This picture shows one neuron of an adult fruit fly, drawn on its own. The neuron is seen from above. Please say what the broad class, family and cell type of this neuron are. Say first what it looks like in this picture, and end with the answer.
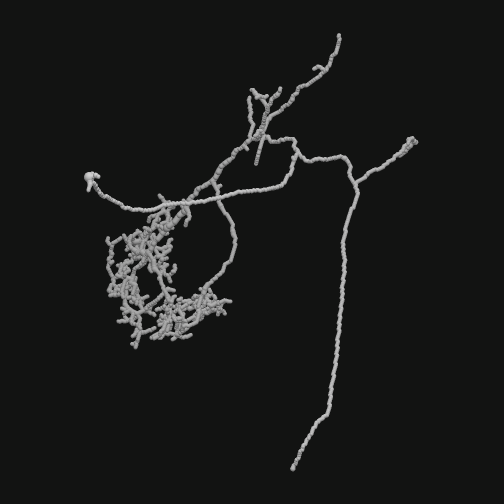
The picture shows dozens of branch ends. In this view it is taller than it is wide. This is a nerve-cord intrinsic neuron. The family is hemilineage 23B. Its cell type is IN23B039.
